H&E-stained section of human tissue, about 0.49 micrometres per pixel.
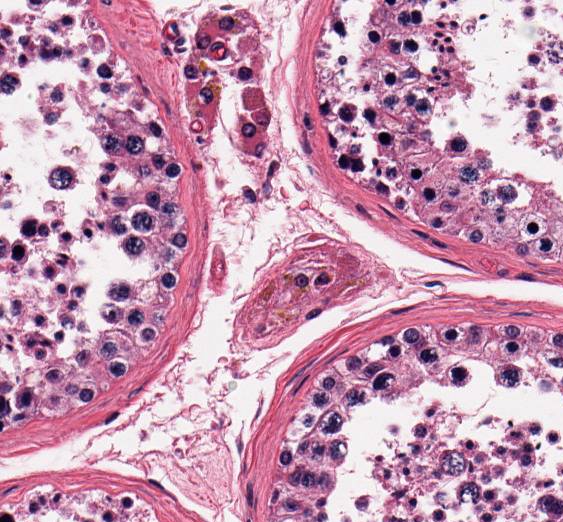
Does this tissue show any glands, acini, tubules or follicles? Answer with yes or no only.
Yes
